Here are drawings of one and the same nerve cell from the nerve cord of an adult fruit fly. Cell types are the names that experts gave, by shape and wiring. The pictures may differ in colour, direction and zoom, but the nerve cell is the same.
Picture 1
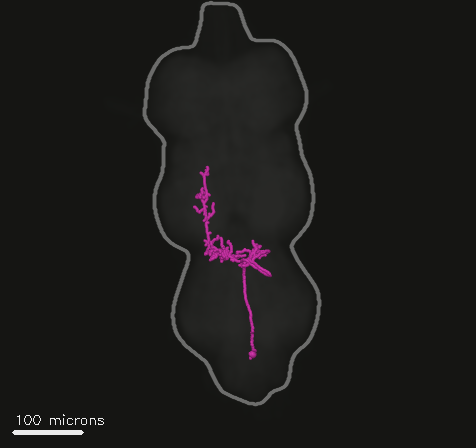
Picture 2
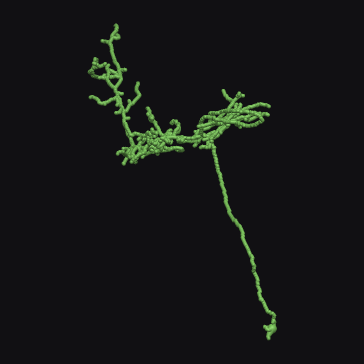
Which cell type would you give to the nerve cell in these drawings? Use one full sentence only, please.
This nerve cell is recognized as the cell type IN02A028.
